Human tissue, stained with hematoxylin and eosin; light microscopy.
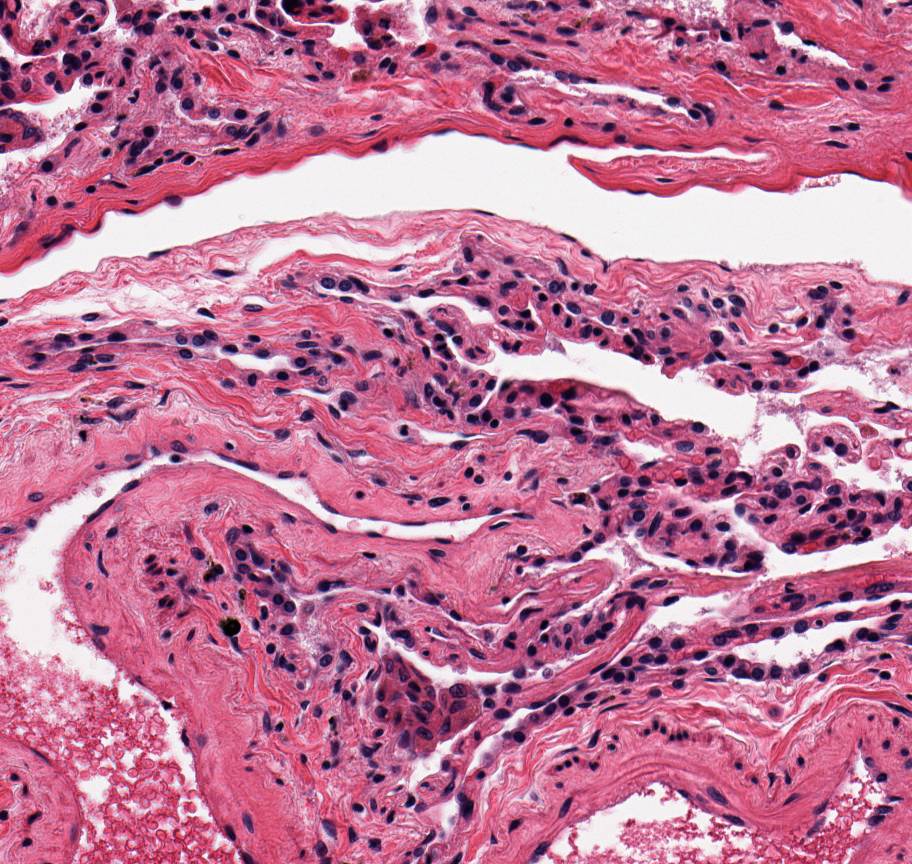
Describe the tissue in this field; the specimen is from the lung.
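First, the collagen fibres in these bands are wavy, not straight. Second, most nuclei are small and dark, oval to spindle-shaped. Third, red blood cells fill a space in the lower left corner of the field. Finally, a few dark brown-black pigment granules lie in the tissue at the lower left of centre.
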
